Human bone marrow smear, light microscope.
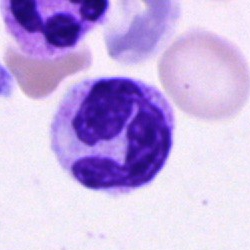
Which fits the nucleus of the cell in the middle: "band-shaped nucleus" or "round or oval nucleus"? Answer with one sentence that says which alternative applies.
Its nucleus is stretched into a curved band instead of a compact mass, without separate lobes.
